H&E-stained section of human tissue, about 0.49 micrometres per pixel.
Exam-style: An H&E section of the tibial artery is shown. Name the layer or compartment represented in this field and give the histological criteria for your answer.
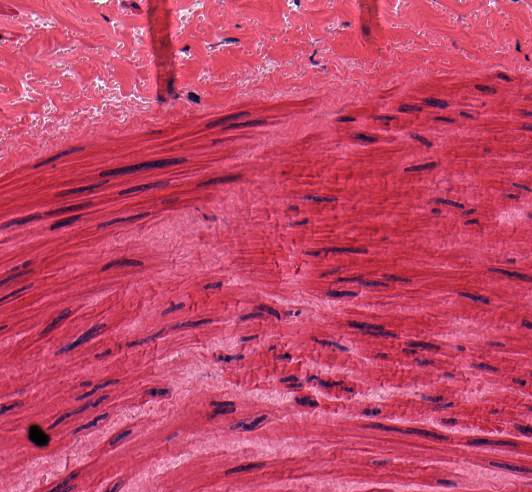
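That's the tunica media. Smooth muscle bundles fill the lower three-quarters, with elongated, blunt-ended, cigar-shaped nuclei and plenty of bright pink cytoplasm drawn out into long fibres.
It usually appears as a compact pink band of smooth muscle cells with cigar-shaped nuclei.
Along the top runs paler pink, wavy collagenous tissue with just a few scattered nuclei.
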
